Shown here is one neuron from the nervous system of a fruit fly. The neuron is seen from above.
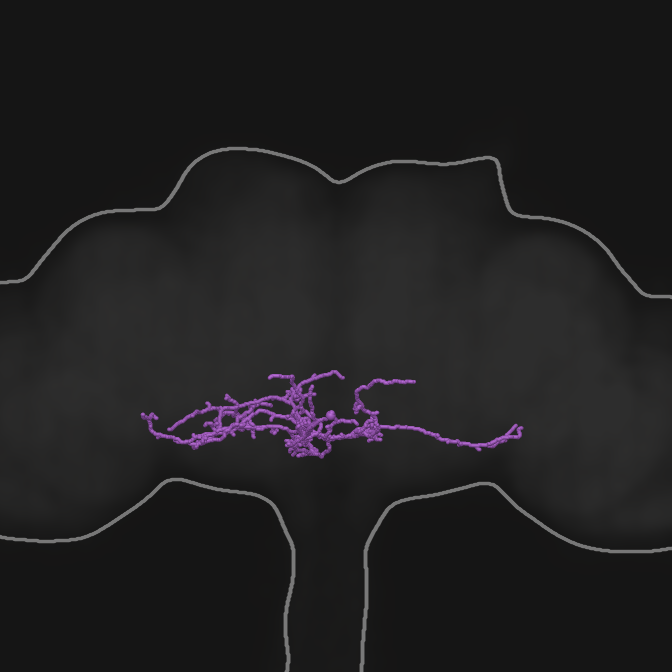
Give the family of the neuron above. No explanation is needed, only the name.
hemilineage DM1_dorsal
